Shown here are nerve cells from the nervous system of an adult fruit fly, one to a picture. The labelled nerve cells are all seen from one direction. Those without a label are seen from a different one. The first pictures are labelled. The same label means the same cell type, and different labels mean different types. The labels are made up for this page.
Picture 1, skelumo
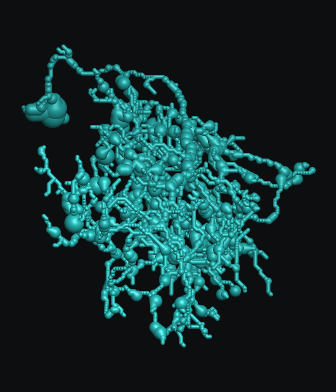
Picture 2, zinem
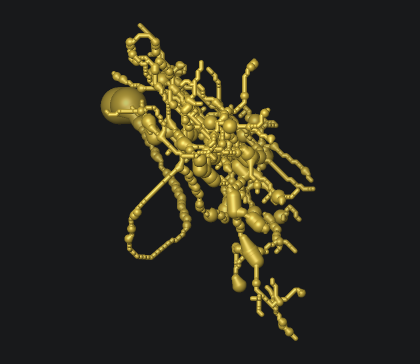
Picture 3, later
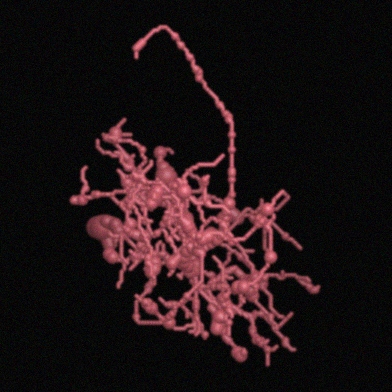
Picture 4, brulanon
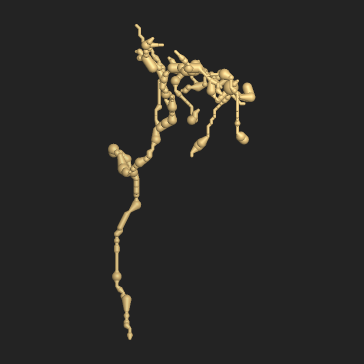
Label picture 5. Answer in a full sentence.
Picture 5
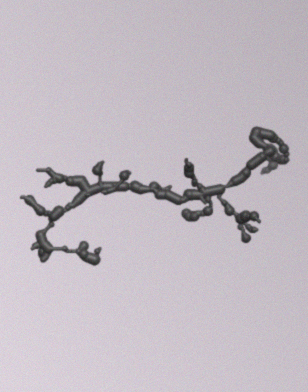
It belongs to brulanon.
